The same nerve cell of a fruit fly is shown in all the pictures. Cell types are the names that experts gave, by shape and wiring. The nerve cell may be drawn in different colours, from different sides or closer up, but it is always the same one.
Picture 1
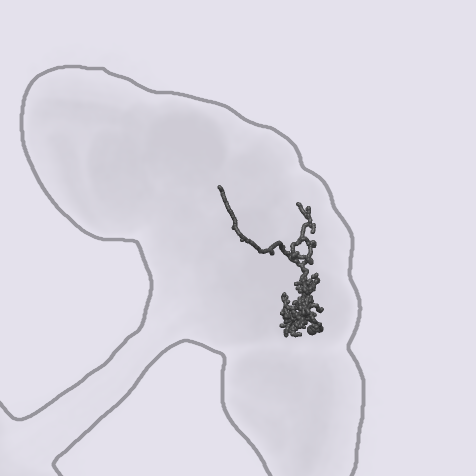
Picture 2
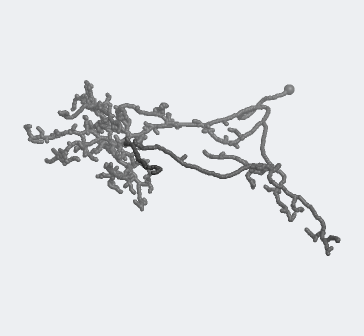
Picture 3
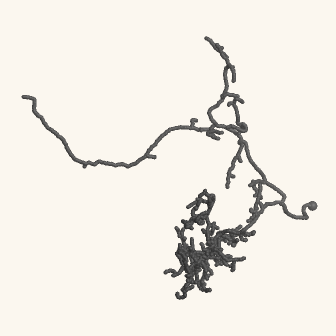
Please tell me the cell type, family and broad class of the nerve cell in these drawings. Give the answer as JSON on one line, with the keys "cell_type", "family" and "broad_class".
{"cell_type": "AVLP762m", "family": "hemilineage LHl1", "broad_class": "central-brain intrinsic neuron"}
